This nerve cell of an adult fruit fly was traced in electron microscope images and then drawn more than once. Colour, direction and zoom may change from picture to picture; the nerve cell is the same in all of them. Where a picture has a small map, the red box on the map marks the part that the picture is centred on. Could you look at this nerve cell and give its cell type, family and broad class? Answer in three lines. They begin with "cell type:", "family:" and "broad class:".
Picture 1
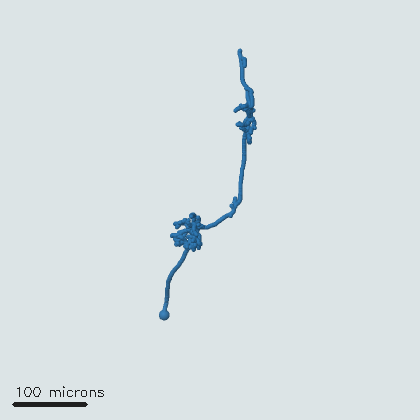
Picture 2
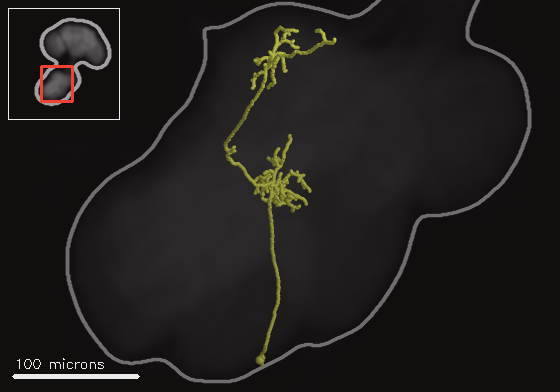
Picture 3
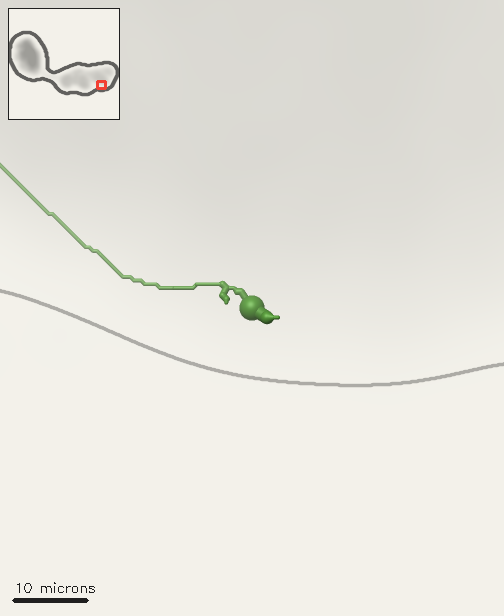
cell type: AN07B085
family: hemilineage 07B
broad class: ascending neuron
